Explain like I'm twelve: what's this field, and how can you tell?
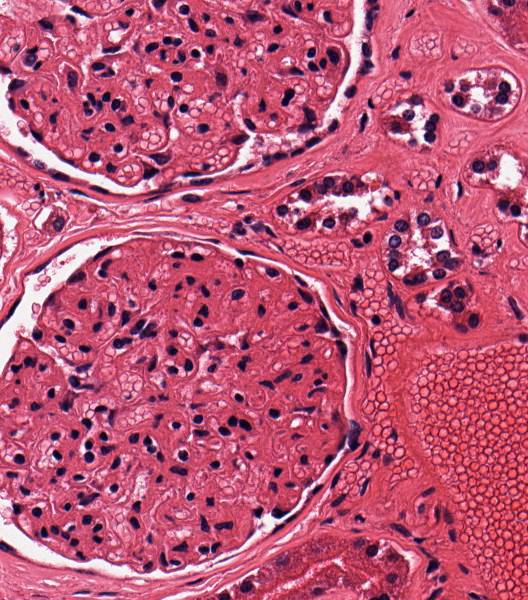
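Cortical labyrinth of the kidney: two large rounded glomeruli fill most of the left half, upper left and lower left.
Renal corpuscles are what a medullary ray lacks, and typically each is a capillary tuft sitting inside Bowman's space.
Each tuft is densely cellular, with dark round nuclei spread evenly, and a narrow clear crescent of Bowman's space parts it from its capsule. Small tubules at upper right show cuboidal cells with dark round nuclei around pale open lumens.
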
